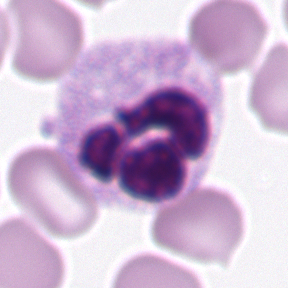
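Segmented neutrophil in the centre of a stained blood smear. Its outline is roughly round. Notice how the nucleus is divided into three connected lobes, lying toward the lower right part of the cell. The chromatin is dense and dark purple.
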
